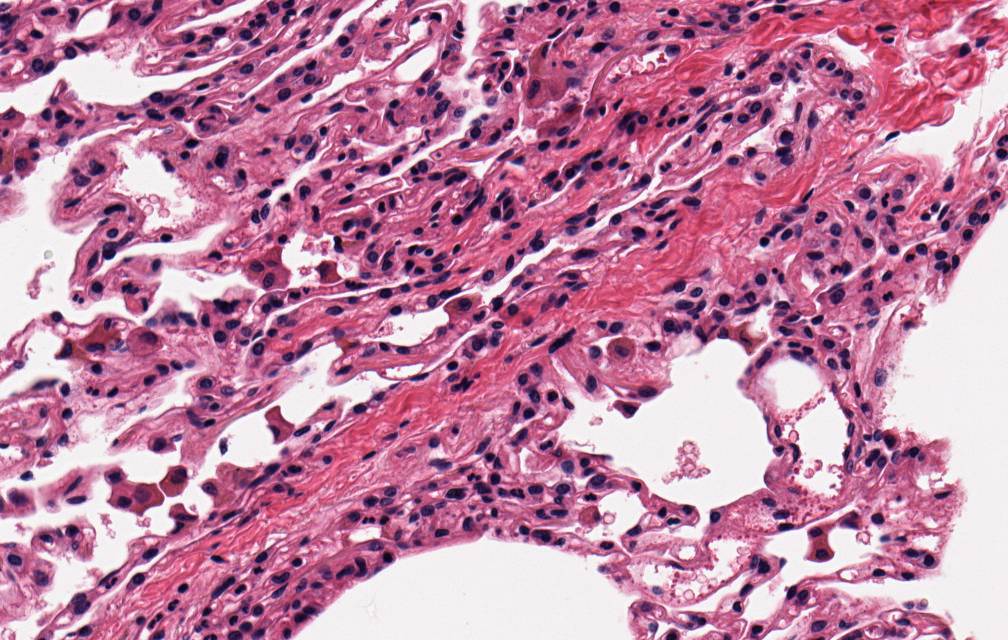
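Lung, with the walls between the spaces thickened and crowded with cells rather than thin and delicate. Many small cells with dark round nuclei and scant cytoplasm are scattered through these walls. Some spaces are lined by plump, rounded cells bulging into the lumen, not by flat cells alone. No fat cells are present anywhere in the field.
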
